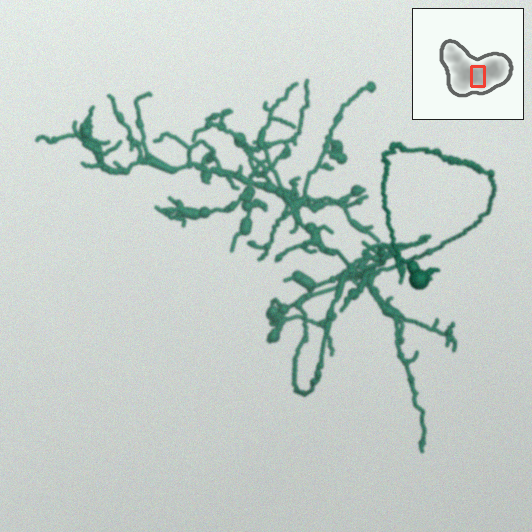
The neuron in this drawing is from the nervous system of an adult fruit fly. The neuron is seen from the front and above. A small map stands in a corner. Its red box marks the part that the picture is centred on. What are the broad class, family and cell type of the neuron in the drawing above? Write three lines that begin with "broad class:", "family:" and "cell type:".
broad class: central-brain intrinsic neuron
family: hemilineage AOTUv1_ventral
cell type: PS022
